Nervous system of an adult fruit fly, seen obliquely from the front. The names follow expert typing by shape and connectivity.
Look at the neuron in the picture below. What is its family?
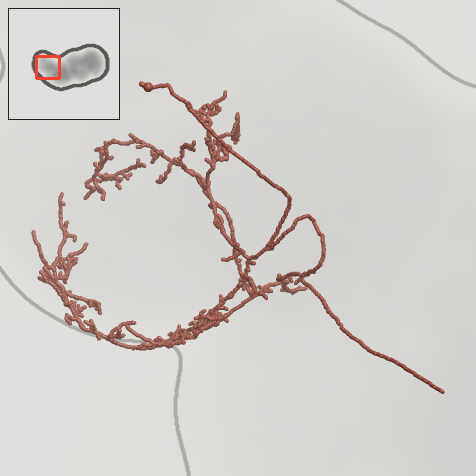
hemilineage 23B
